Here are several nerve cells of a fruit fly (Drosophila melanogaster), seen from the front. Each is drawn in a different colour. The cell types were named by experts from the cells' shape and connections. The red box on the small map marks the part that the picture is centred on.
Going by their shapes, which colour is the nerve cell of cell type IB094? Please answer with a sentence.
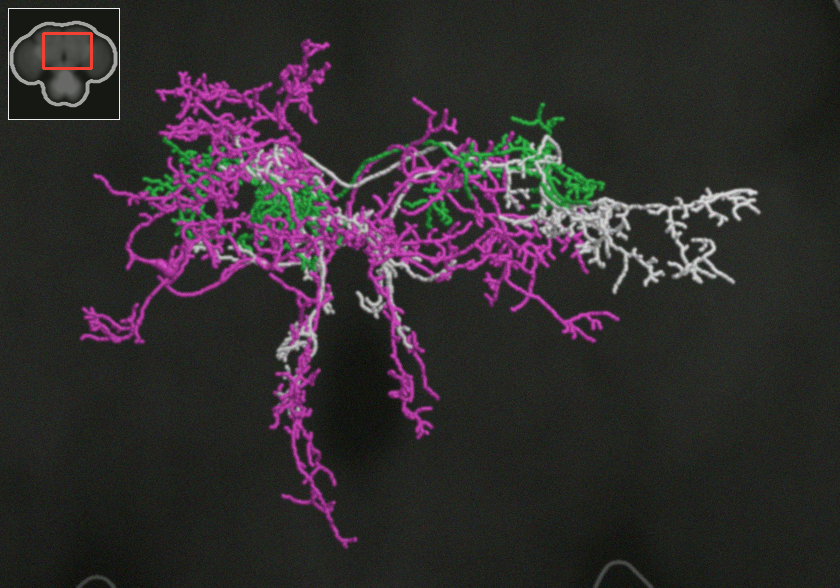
The colour is green.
